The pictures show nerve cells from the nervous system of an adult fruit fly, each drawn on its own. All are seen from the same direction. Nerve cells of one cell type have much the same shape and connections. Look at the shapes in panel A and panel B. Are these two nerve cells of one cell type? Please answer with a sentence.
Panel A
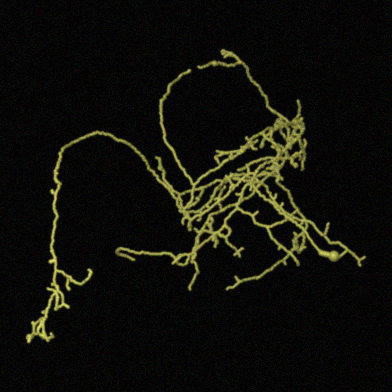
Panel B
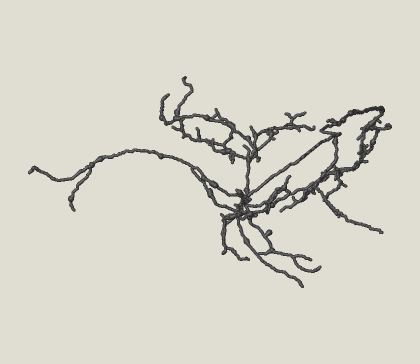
They are of different cell types.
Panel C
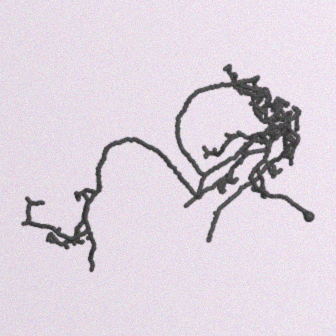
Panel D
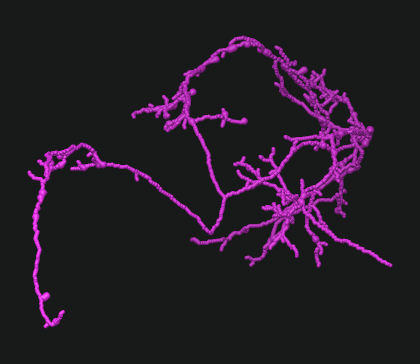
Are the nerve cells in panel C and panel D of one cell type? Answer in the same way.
They are of different cell types.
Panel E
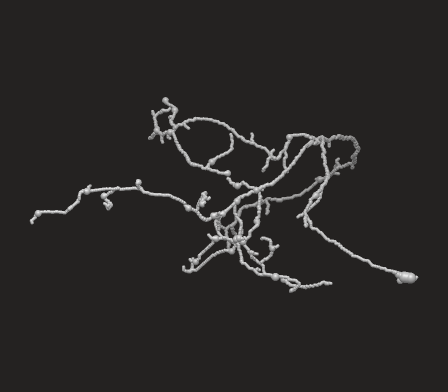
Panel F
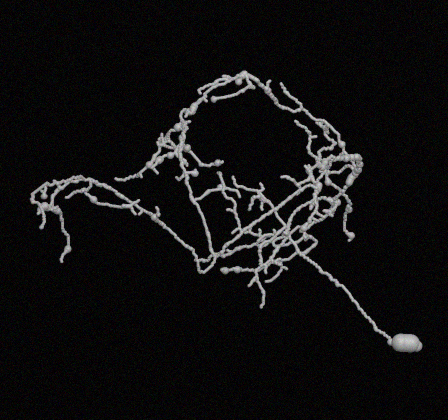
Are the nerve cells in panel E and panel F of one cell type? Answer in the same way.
They are of the same cell type.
